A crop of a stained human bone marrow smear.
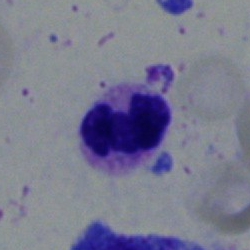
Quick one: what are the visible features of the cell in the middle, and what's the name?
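Round, smooth outline on this one. Its chromatin is dense and stains a dark purple. The cytoplasm is a pale pinkish-lilac and holds only fine, faint granules, with nothing coarse or large. It's a segmented neutrophil.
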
